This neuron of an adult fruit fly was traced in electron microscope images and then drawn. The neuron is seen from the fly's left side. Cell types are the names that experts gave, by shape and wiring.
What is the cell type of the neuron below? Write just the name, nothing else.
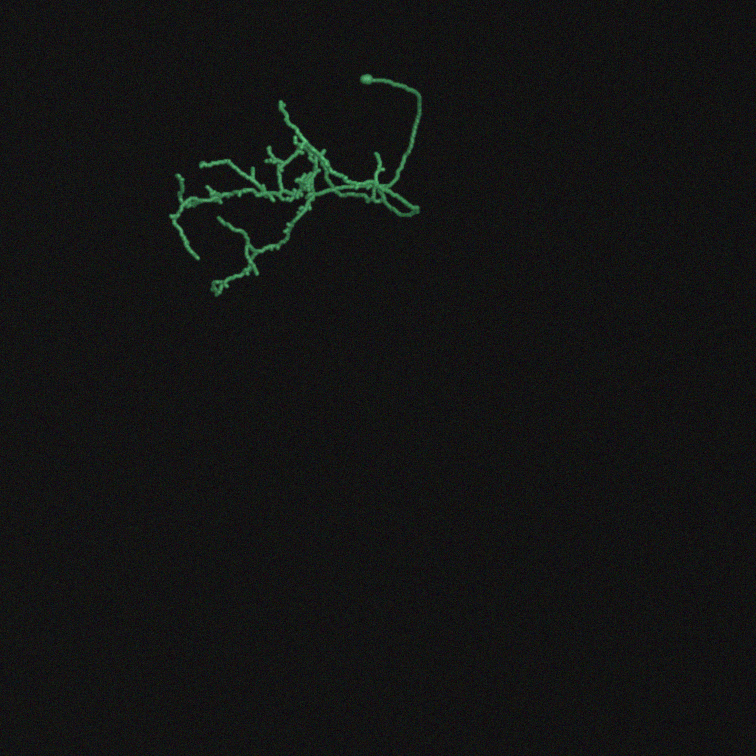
SMP450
